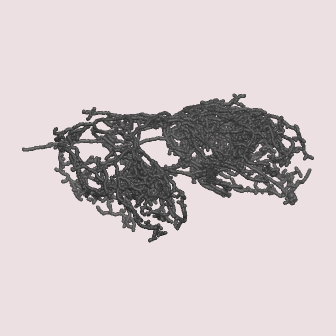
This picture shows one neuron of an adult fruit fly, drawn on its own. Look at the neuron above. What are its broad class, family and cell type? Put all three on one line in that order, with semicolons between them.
nerve-cord intrinsic neuron; hemilineage 00A; IN00A001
